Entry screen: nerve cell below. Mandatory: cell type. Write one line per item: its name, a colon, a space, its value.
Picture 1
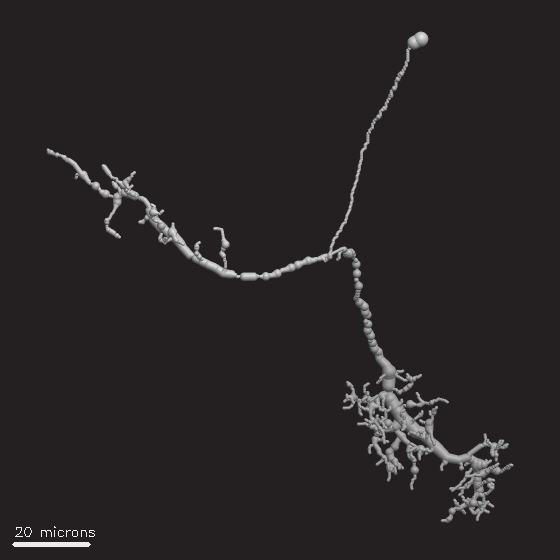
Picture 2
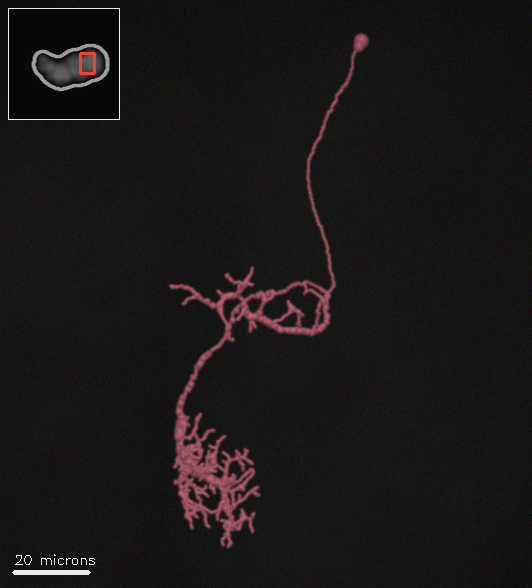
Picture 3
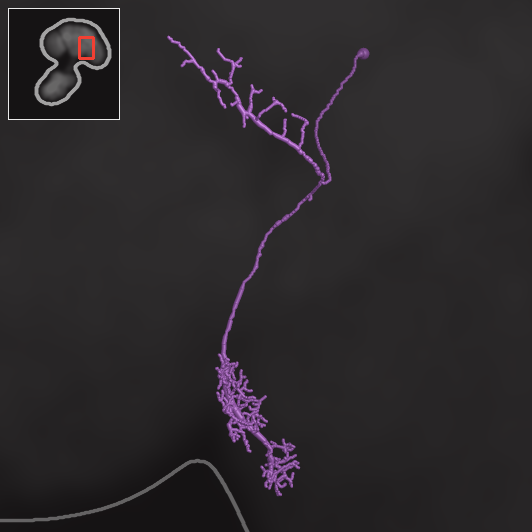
cell type: LPLC1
